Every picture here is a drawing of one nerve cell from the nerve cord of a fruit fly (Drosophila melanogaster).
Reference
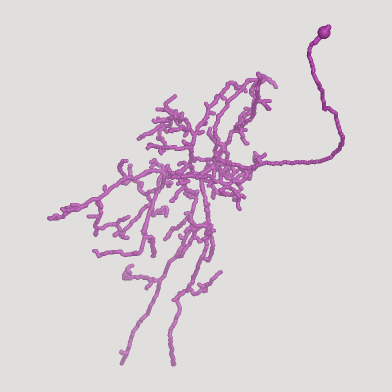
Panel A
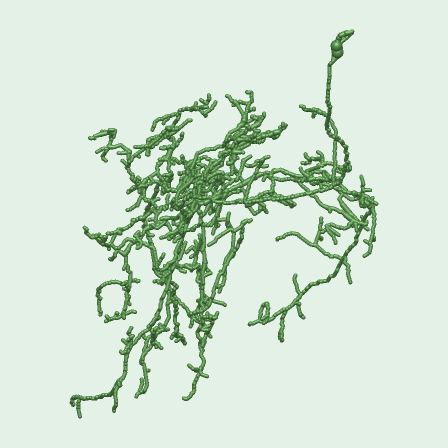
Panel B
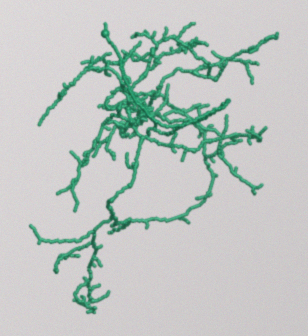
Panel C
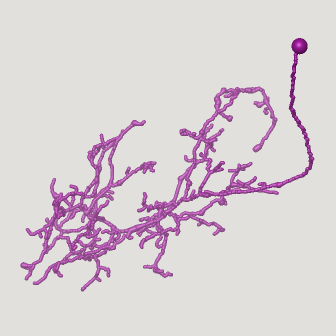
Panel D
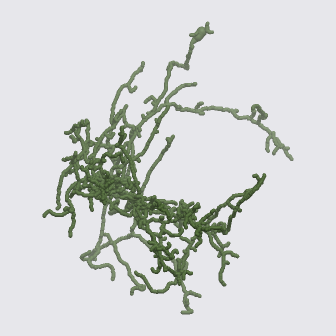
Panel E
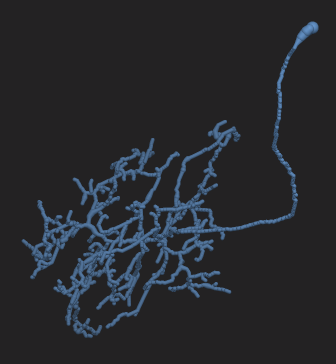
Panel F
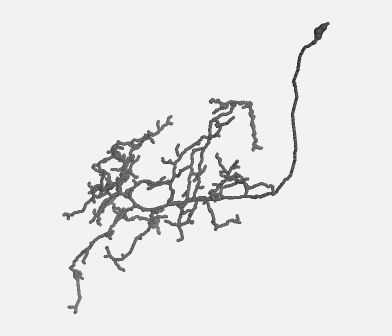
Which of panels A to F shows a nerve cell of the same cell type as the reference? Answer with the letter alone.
E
